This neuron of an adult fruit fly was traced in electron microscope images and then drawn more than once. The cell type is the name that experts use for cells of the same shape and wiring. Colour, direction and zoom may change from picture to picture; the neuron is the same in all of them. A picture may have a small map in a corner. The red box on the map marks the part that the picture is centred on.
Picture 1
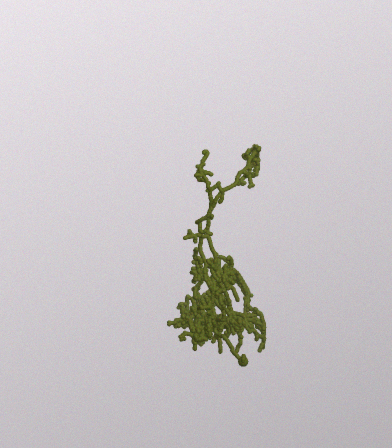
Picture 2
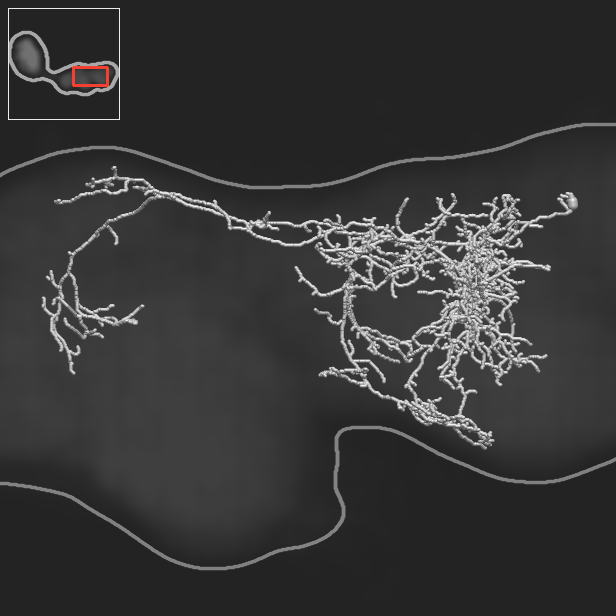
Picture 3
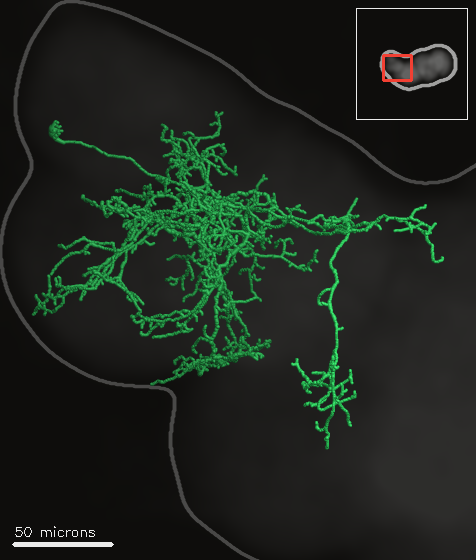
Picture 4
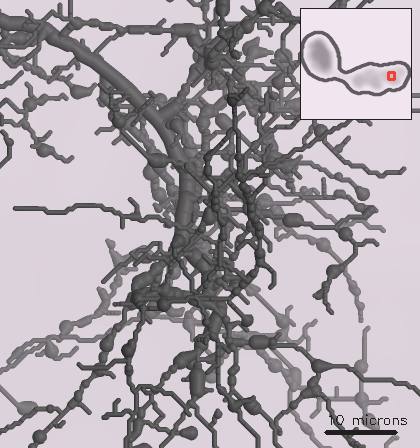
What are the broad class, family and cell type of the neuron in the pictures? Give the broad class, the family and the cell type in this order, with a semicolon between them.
nerve-cord intrinsic neuron; hemilineage 12A; IN12A009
